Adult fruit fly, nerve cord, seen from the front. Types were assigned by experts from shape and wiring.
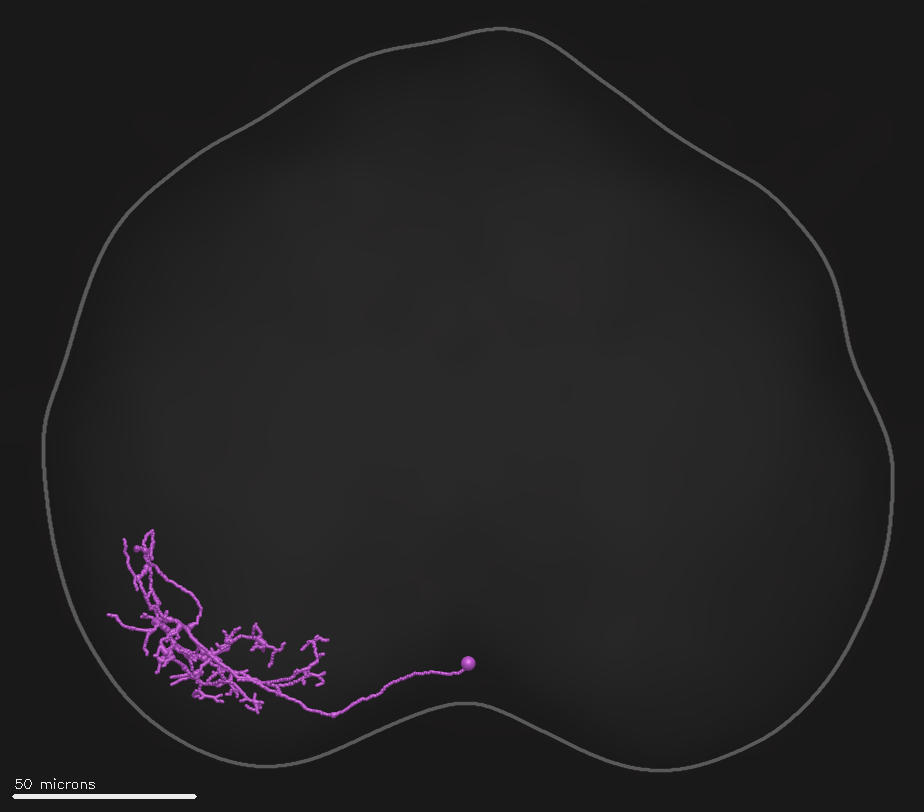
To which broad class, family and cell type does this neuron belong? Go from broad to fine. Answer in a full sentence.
A nerve-cord intrinsic neuron of hemilineage 13B, type IN13B094.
